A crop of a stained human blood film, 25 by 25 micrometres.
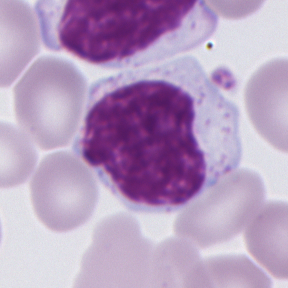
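Large granular lymphocyte. You'll notice the chromatin is dark purple and coarsely clumped, with lighter streaks between the clumps, in a nucleus about 11 micrometres across. The cytoplasm is pale blue-grey, and its rim runs wider on the right of the nucleus than on the left. The outline is irregular, with a wavy upper edge.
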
